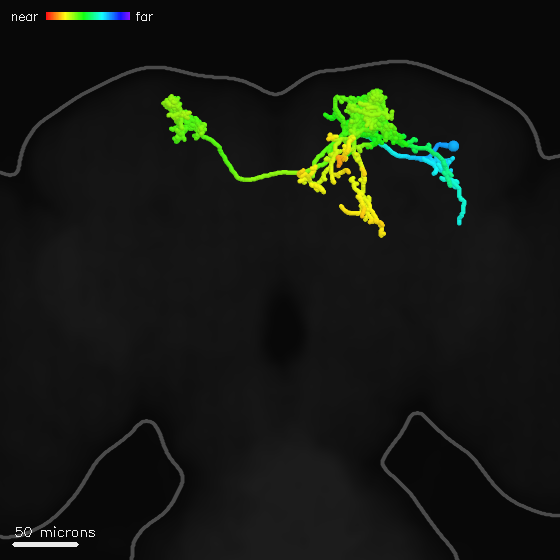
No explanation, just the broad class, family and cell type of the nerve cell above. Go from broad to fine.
central-brain intrinsic neuron; class DAN; PPL104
